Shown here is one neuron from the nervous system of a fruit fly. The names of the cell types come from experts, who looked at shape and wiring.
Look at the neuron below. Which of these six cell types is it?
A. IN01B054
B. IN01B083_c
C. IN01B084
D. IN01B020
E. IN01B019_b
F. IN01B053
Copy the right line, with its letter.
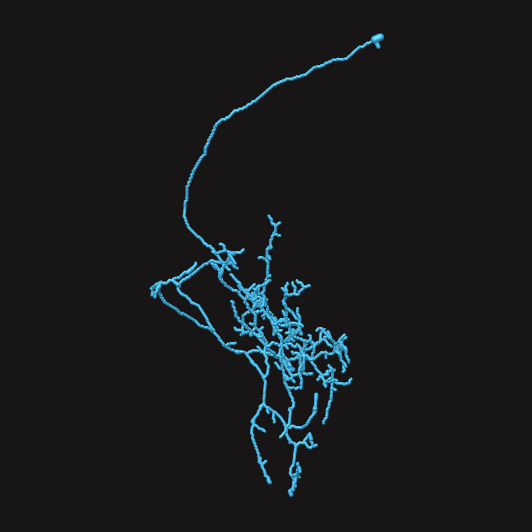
A. IN01B054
